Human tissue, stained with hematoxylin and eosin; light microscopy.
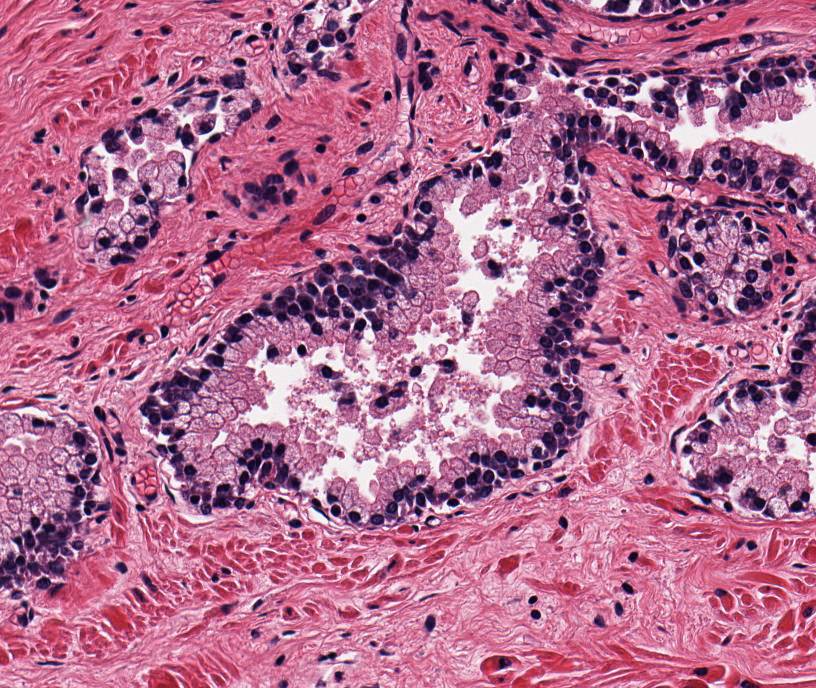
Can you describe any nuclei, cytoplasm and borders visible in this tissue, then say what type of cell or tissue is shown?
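Glandular units: several, rounded, separated by pink stroma, the largest in the centre of the field. Central unit: irregular white spaces in its middle, holding wisps of pale material. Stroma: dense pink fibrous tissue with scattered thin, dark spindle-shaped nuclei. Fat cells: none anywhere in the field. Tissue: prostate.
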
